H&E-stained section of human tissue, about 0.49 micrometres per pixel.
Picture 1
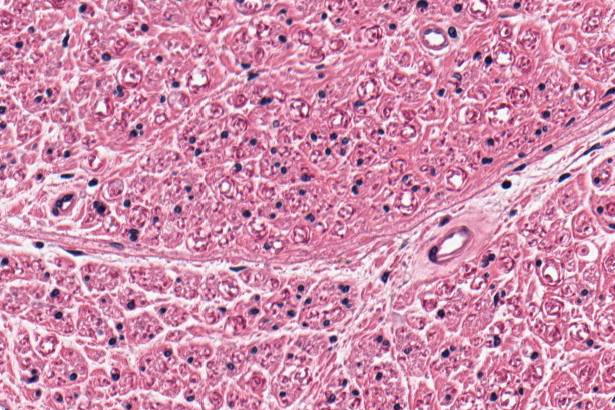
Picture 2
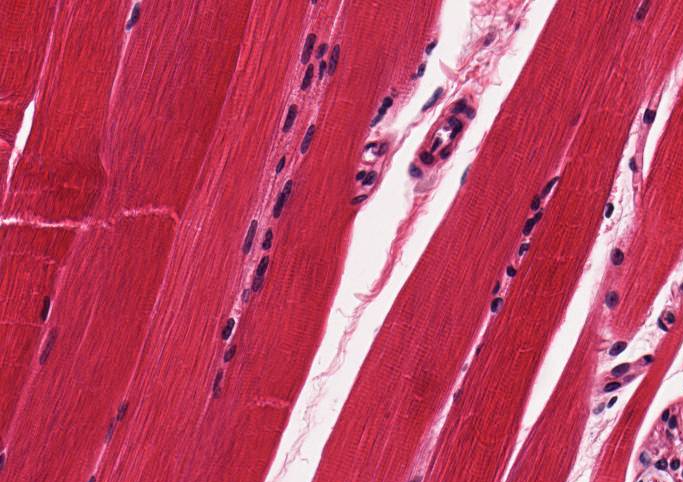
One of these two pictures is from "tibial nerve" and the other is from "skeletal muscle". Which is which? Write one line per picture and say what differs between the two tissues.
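The field in picture 1 comes from the tibial nerve. The compartments are filled with closely packed, rounded to polygonal pink profiles cut across their length.
The field in picture 2 comes from the skeletal muscle. Long parallel muscle fibres run diagonally across the whole field from lower left to upper right.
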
